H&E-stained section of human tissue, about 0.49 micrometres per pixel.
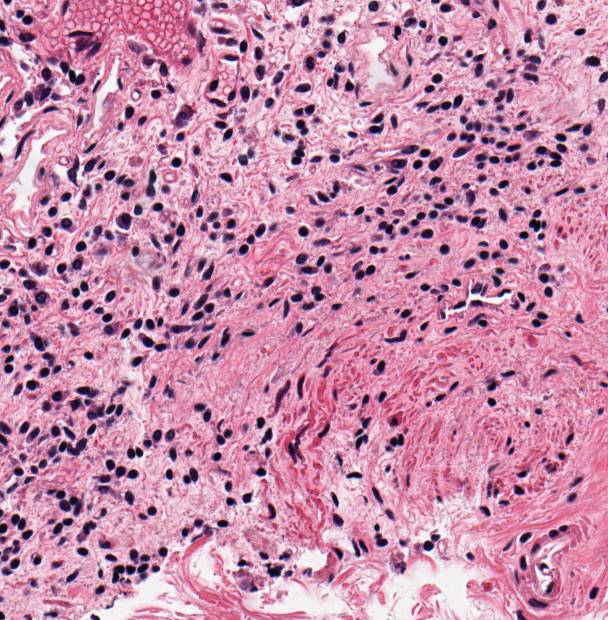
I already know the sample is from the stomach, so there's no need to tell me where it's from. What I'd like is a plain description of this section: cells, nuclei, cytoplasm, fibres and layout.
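So, most of these nuclei are small, dark, round to oval, with scant cytoplasm that I can see. The cells seem more crowded over the left half than down in the lower right. I don't find any fat cells anywhere in the field. And along the bottom edge, those irregular white gaps are where the tissue is torn.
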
